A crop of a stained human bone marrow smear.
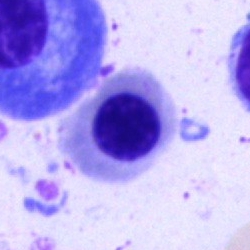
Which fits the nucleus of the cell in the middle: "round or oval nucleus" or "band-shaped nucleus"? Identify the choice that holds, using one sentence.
It is a compact round or oval mass that the nucleus of the cell forms.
